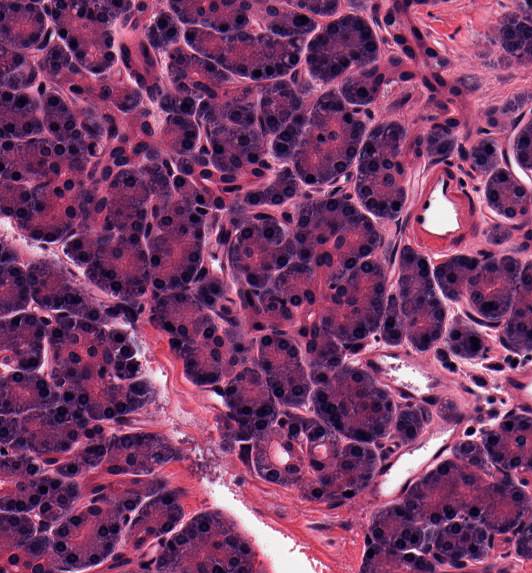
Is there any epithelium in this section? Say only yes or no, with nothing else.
Yes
